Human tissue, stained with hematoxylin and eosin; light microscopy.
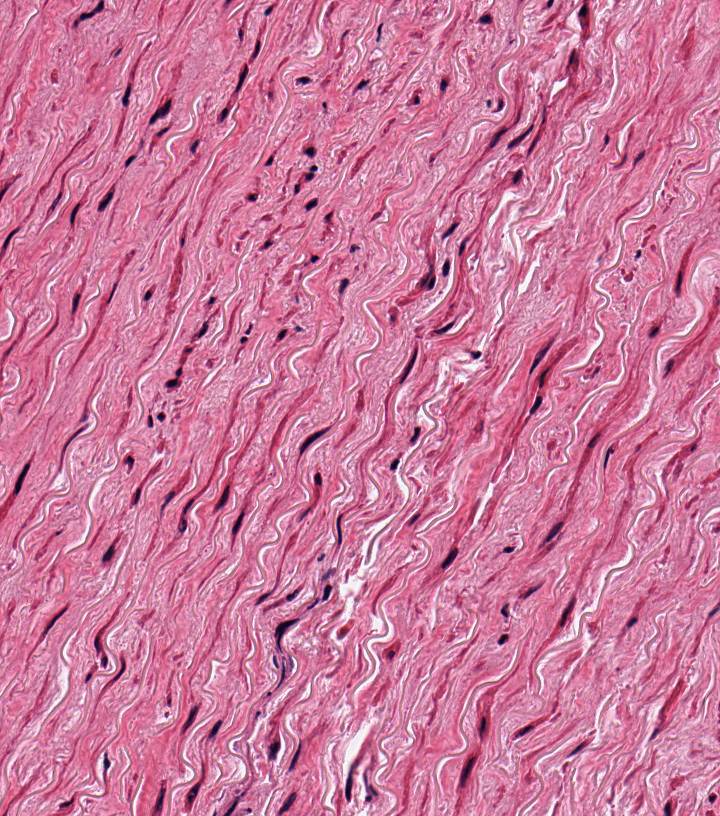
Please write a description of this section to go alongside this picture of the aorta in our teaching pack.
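Fibres wavy along their length, not straight. Fibrous material bright pink with eosin. Nuclei dark, slender, elongated; many with a wavy outline. Nuclear long axes lie in the same direction as the fibres.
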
